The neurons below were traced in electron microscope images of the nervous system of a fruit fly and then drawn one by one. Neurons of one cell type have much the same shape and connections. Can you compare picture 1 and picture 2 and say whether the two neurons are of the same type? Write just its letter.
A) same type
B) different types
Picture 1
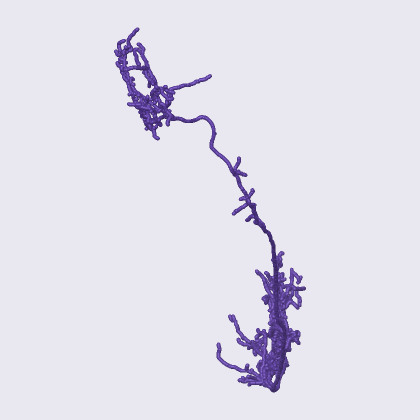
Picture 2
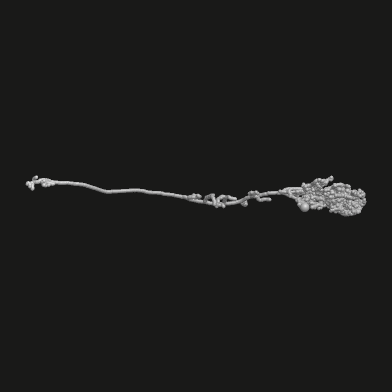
A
